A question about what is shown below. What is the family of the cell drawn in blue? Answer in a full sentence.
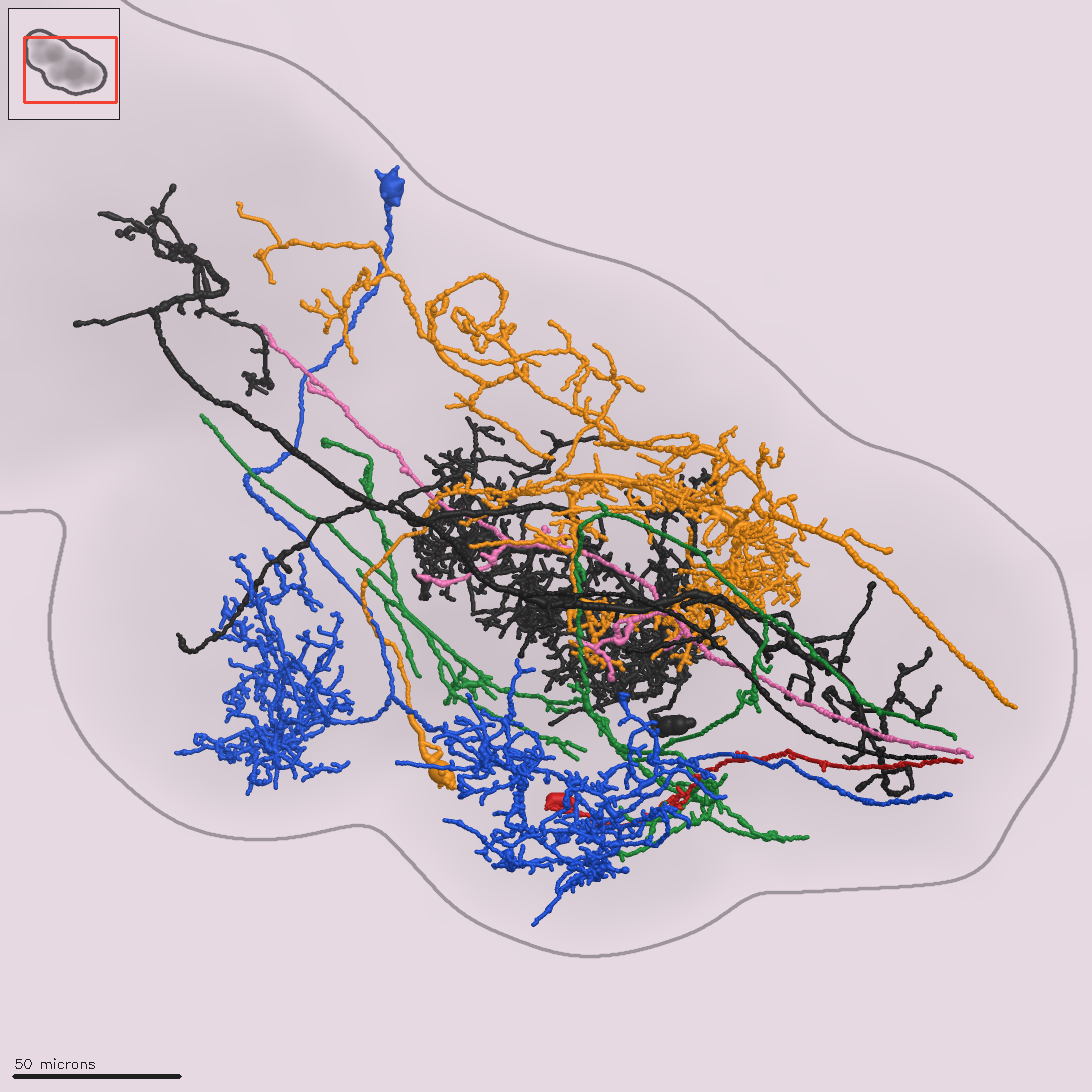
The family is hemilineage 09B.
